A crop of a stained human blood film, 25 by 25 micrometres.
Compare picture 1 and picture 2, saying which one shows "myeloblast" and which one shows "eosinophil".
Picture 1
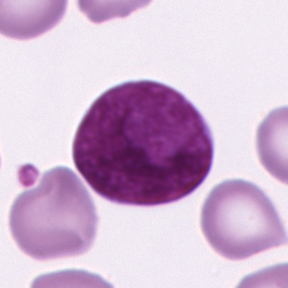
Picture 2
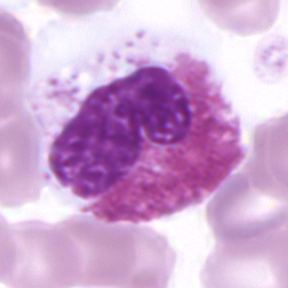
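Picture 1 shows the myeloblast and picture 2 the eosinophil. The myeloblast is about 12 micrometres across, with a nucleus that is round in outline, about 11 micrometres across, and fills about 90% of the cell's area.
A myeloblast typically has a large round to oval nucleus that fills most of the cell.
A paler irregular patch lies in the upper middle of that nucleus. The outline of the myeloblast is smooth and even all the way round, with no projections or blebs, and no vacuoles are visible. In the eosinophil the chromatin is dark purple and coarsely clumped, and no nucleoli can be seen.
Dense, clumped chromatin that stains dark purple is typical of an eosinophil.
On its upper-left side the eosinophil's cytoplasm is pale and holds only sparse scattered granules, and the border of the cell is indistinct there. Pale pink cells without nuclei lie around it on all sides, and this picture is slightly soft in focus. The two cells thus differ in outline, smooth and even in picture 1 but indistinct on one side in picture 2, and in the nucleus, a round one nearly filling the cell in picture 1 against coarsely clumped chromatin in picture 2.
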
